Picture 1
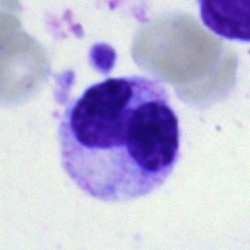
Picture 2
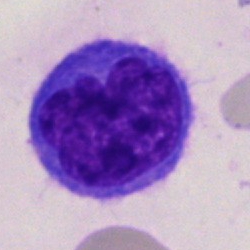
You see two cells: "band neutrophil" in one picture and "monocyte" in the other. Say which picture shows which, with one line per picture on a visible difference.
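Picture 1 is a band neutrophil. Fine purple granules are scattered through the cytoplasm.
Picture 2 is a monocyte. No granules can be seen in the cytoplasm.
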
